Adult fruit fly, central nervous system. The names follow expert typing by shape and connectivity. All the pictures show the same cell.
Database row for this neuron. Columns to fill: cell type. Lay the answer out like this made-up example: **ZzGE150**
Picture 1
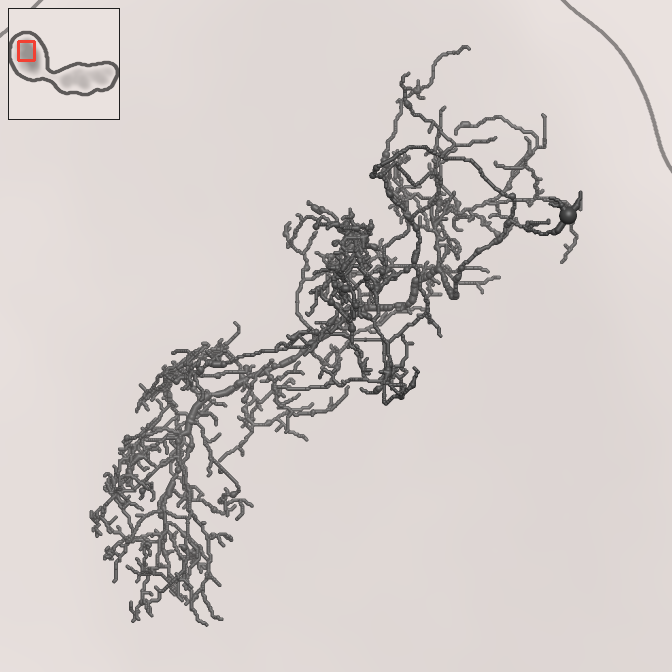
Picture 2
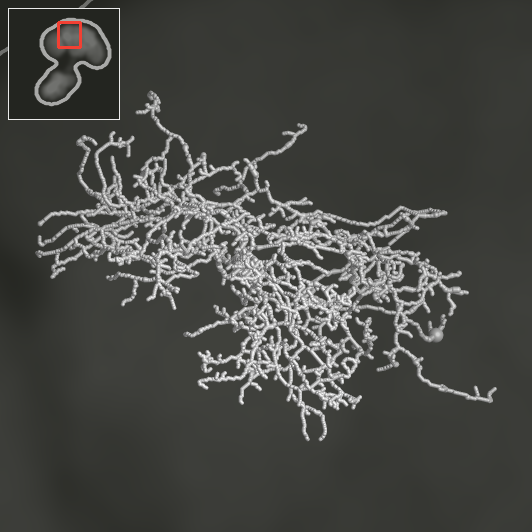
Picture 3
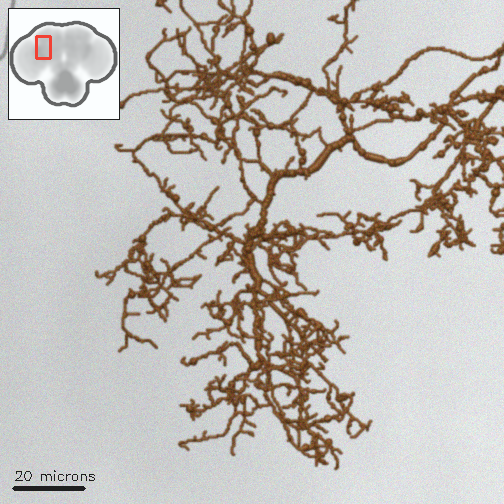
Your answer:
**CL150**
